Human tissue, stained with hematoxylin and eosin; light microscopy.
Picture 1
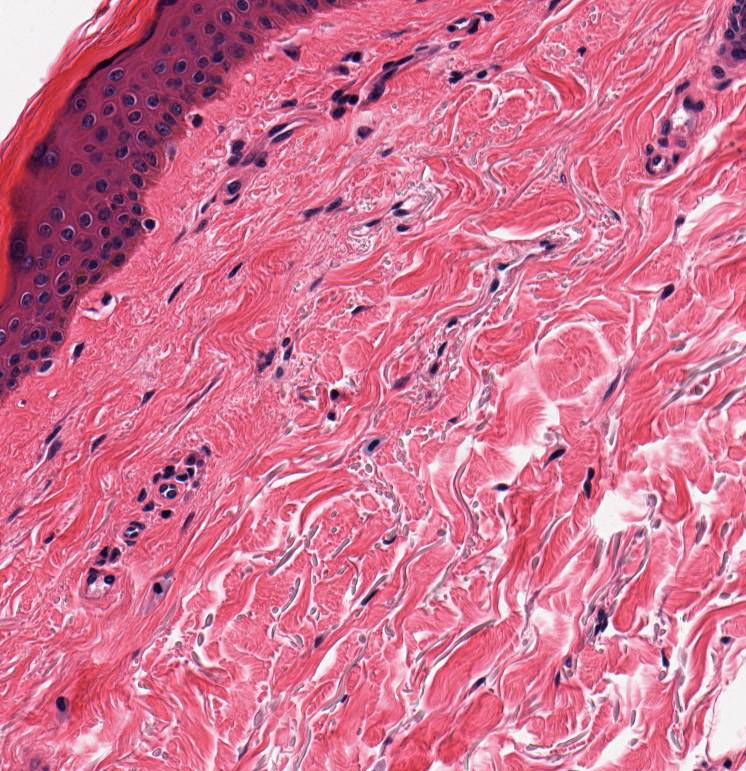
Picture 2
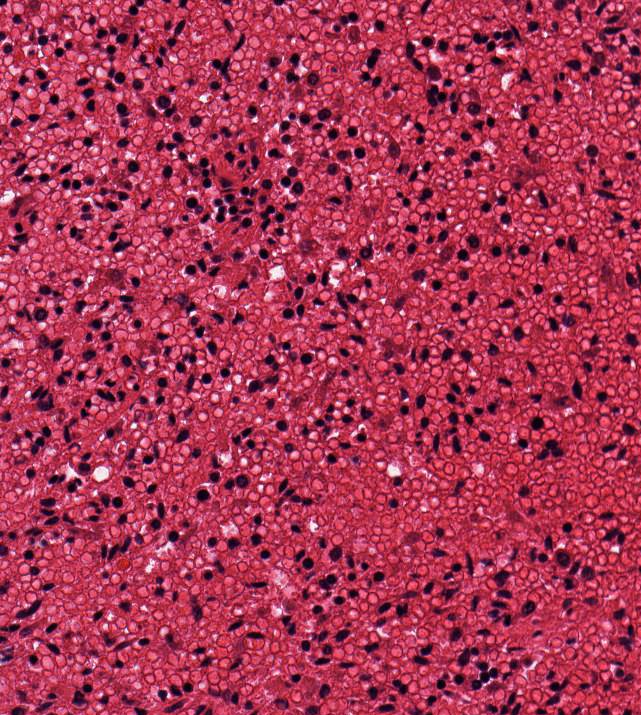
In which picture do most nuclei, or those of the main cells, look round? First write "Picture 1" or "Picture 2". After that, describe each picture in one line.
Picture 2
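Picture 1: Scattered thin, spindle-shaped nuclei lie between the collagen bundles.
Picture 2: Small, round, densely dark-staining nuclei are scattered evenly among the pink profiles across the field.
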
